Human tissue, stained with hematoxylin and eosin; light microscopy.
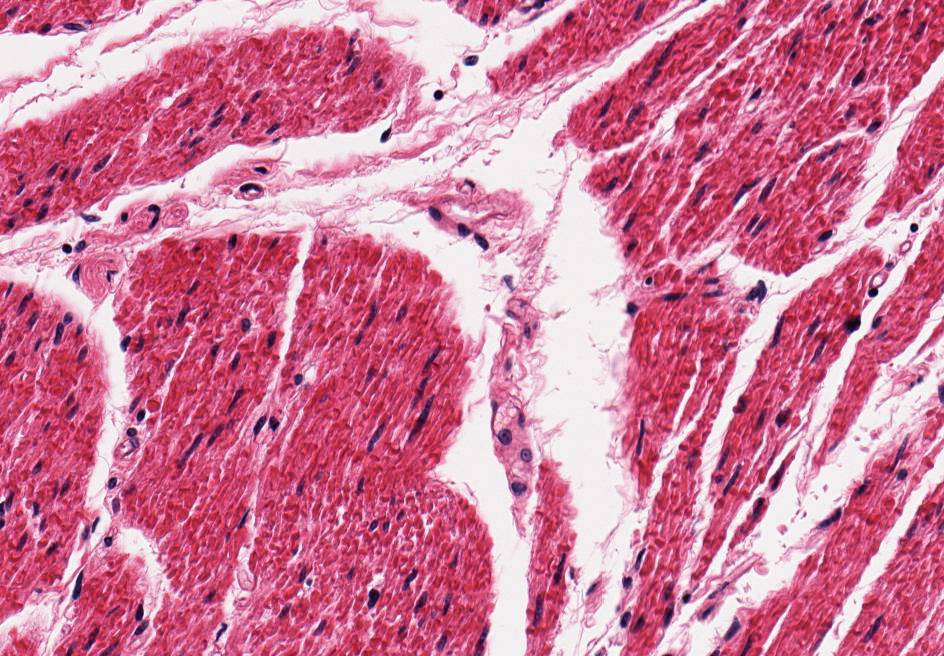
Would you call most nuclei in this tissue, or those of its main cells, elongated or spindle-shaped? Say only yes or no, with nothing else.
Yes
